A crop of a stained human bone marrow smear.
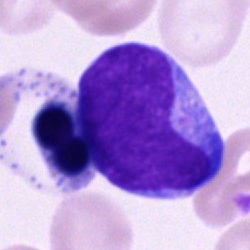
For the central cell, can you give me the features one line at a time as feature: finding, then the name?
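Surface: no projections or blebs.
Nuclear border: concave on the right, where the cytoplasm bulges in.
Chromatin: finely granular, evenly spread.
Vacuoles: none in the cytoplasm.
Cell: blast.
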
